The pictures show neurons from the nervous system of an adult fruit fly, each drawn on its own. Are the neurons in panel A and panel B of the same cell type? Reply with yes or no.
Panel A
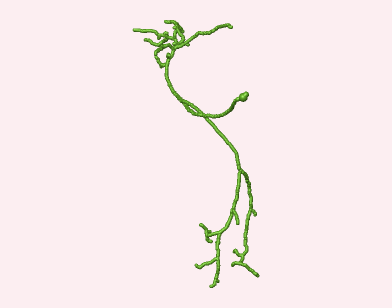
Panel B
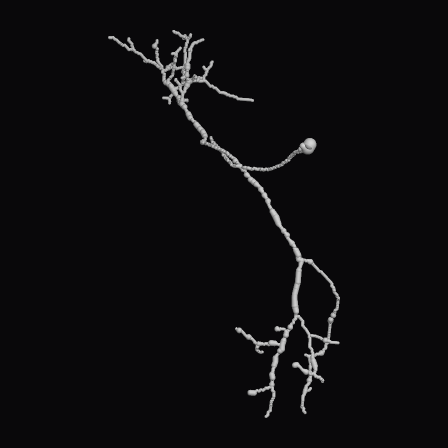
yes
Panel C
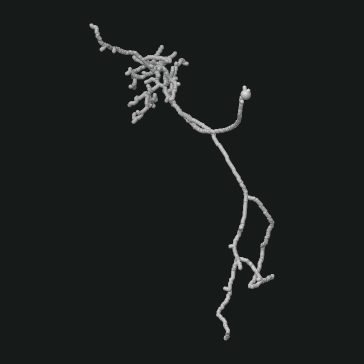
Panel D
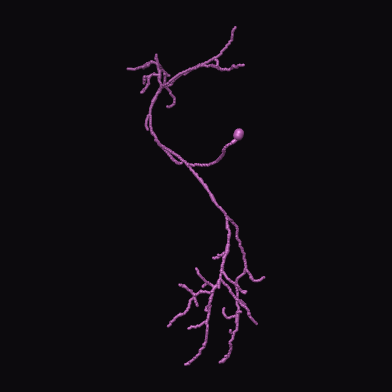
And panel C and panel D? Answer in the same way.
no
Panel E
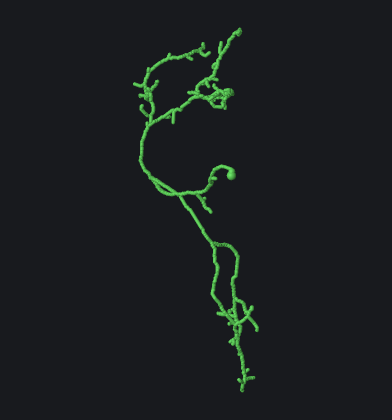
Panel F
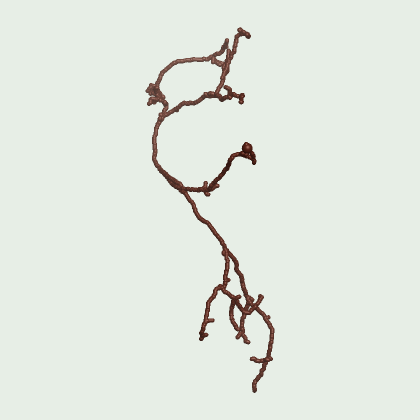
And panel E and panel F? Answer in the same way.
yes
